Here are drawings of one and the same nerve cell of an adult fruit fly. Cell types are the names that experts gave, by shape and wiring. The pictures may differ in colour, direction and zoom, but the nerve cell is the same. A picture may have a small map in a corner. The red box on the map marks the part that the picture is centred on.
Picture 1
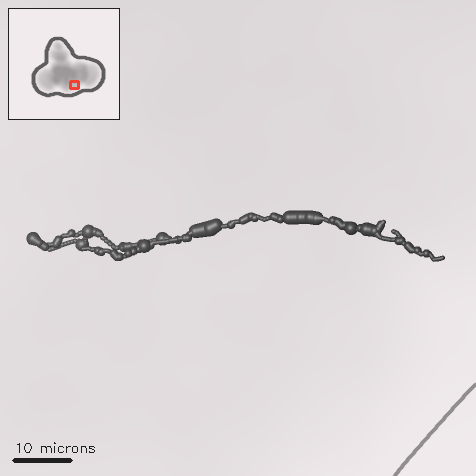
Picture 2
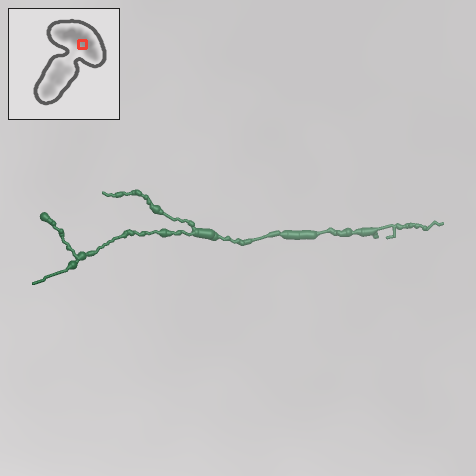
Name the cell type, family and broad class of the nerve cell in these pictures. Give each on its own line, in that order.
JO-A4
class mechanosensory
sensory neuron entering the brain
